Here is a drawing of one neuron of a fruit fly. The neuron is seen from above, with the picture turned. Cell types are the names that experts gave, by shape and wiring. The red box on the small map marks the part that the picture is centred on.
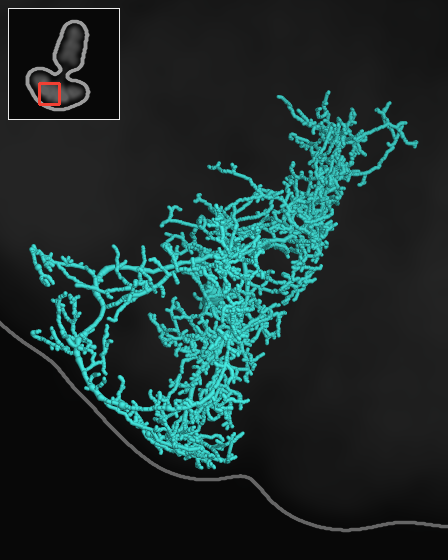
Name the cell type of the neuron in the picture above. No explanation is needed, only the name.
SMP163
